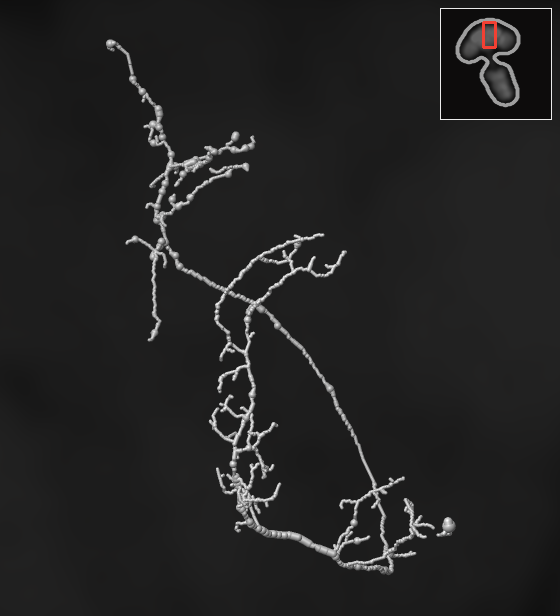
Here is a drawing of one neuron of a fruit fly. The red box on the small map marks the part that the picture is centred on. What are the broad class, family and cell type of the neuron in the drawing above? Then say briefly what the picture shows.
This is a central-brain intrinsic neuron. Its family is hemilineage PSp1. The cell type is LAL150. It lies in the brain. The cell body can be seen at the lower right of the picture. Dozens of branch ends can be seen.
